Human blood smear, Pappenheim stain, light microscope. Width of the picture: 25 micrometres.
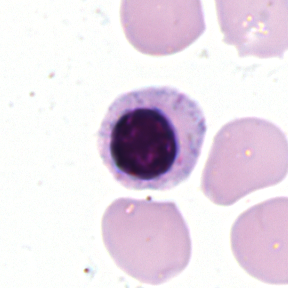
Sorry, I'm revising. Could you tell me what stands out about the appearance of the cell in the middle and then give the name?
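Start with the outline, which is roughly round. The nucleus sits off-centre toward the left, its chromatin dense and dark purple with coarse clumps. A moderate rim of pale lilac-pink cytoplasm surrounds it. The cell is a normoblast.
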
